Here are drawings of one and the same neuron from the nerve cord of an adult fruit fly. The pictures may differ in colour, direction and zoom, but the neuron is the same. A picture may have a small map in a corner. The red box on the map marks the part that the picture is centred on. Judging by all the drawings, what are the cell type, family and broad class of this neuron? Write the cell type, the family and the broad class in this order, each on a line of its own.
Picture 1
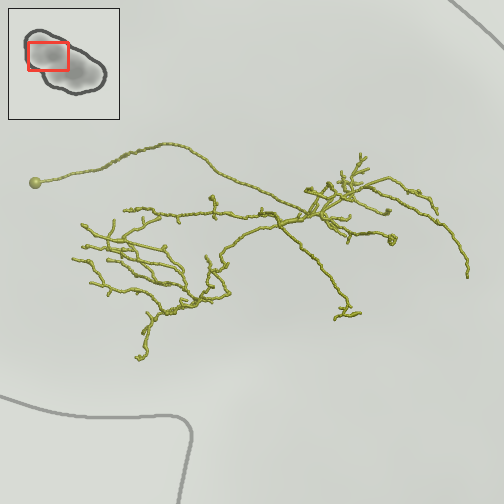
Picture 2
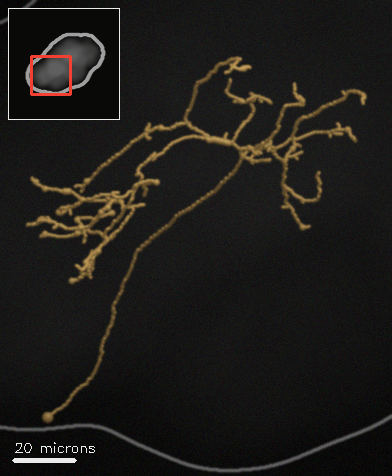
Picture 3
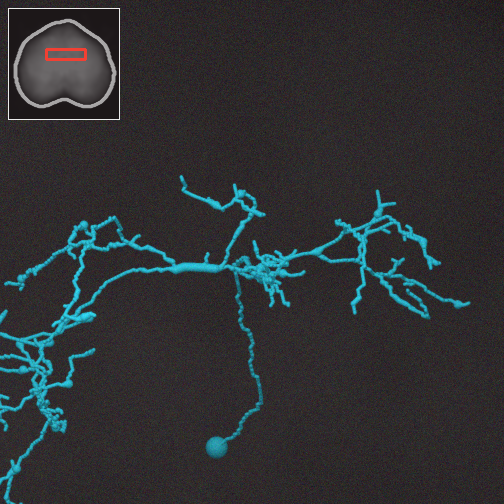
IN12B087
hemilineage 12B
nerve-cord intrinsic neuron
